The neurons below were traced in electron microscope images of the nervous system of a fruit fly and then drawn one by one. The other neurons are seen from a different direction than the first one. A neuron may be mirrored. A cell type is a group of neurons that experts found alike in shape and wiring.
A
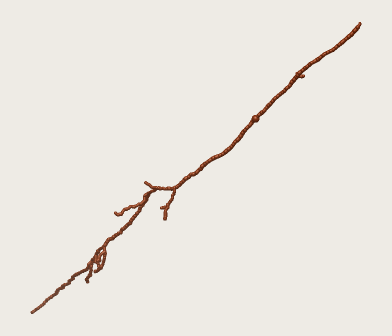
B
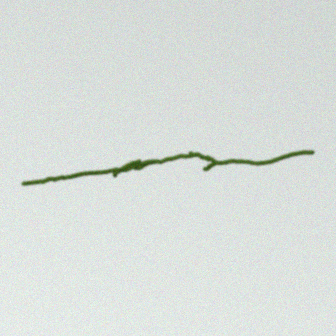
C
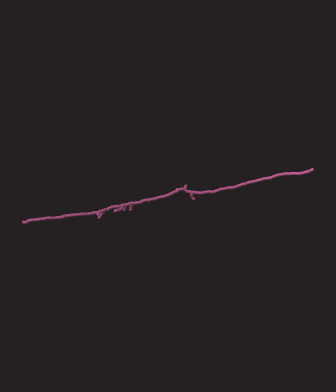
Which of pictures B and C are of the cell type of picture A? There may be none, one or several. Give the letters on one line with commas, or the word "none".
B, C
